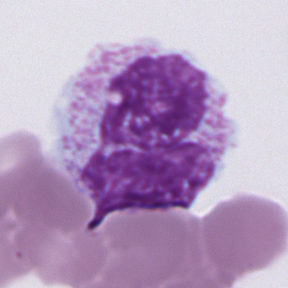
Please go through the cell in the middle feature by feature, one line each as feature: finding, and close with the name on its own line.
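Cytoplasm: pale greyish-blue between the granules
Widest cytoplasm: upper-left side of the cell
Chromatin: dense, dark purple, with small pale gaps
Nucleus: lower part tapering to a pointed tail at the lower left
Cell type: band neutrophil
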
